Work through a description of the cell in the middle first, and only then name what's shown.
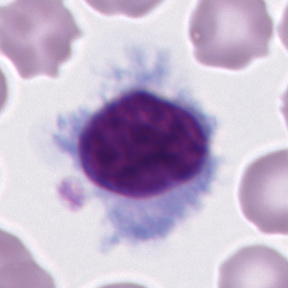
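Border ragged, with fine hair-like projections around much of the circumference. Nucleus oval, no indentation or lobes. Cytoplasm without distinct granules or visible vacuoles. Hairy cell.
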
